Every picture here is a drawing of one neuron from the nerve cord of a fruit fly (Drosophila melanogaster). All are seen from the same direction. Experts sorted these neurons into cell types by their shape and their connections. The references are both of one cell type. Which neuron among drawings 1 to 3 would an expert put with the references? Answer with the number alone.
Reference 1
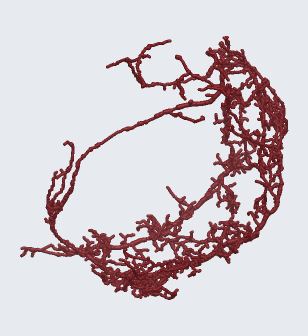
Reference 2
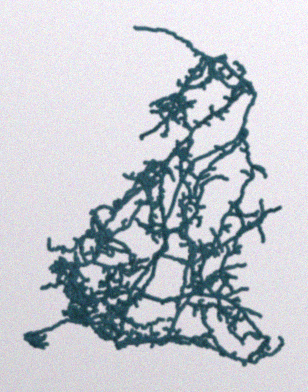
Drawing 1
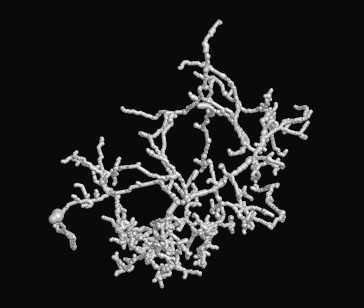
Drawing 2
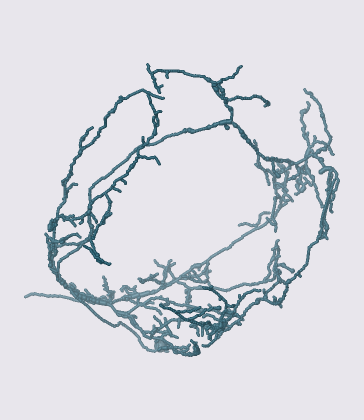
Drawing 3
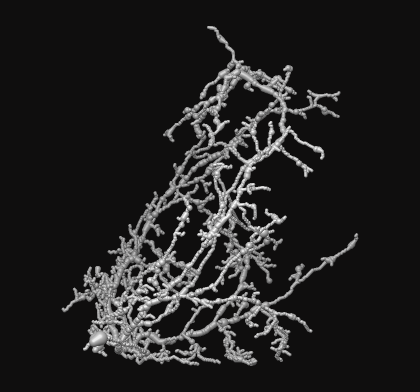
3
